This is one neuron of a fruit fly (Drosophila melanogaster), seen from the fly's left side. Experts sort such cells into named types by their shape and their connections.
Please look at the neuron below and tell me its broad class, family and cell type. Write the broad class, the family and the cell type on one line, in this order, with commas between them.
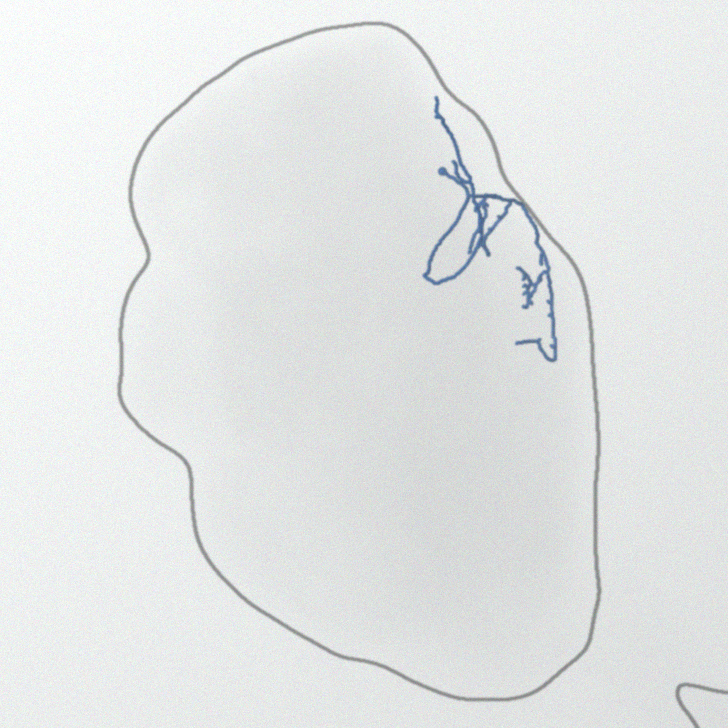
visual projection neuron, MeVP, MeVP15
